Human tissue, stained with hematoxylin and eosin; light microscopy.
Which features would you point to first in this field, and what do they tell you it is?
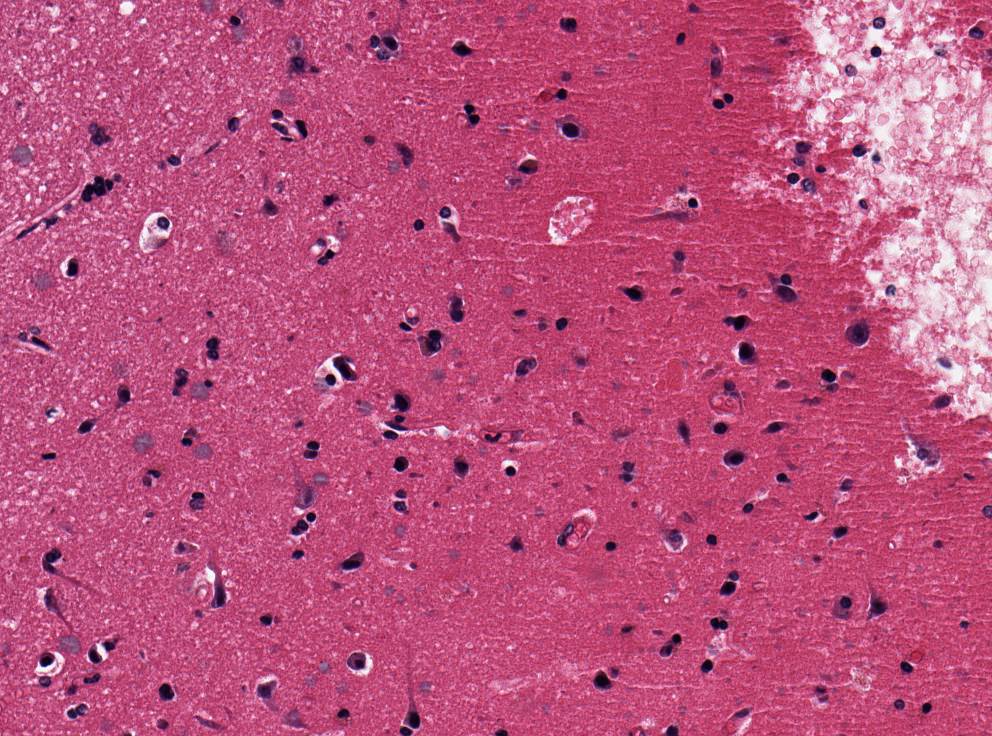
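Here the field mainly shows cerebral cortex. Notice the cells scattered over a finely granular pink neuropil: small round dark nuclei with little visible cytoplasm, fairly evenly spread, and larger neurons, mostly left and lower, with triangular pink cytoplasm and a single tapering process.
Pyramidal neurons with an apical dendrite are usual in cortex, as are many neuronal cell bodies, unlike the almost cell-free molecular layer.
Many cells sit in clear empty halos, apart from the pink background.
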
